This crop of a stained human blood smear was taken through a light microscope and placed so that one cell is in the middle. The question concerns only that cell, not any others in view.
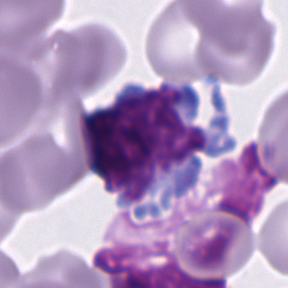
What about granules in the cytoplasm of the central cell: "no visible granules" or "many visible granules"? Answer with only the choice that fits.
No visible granules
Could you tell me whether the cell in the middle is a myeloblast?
no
